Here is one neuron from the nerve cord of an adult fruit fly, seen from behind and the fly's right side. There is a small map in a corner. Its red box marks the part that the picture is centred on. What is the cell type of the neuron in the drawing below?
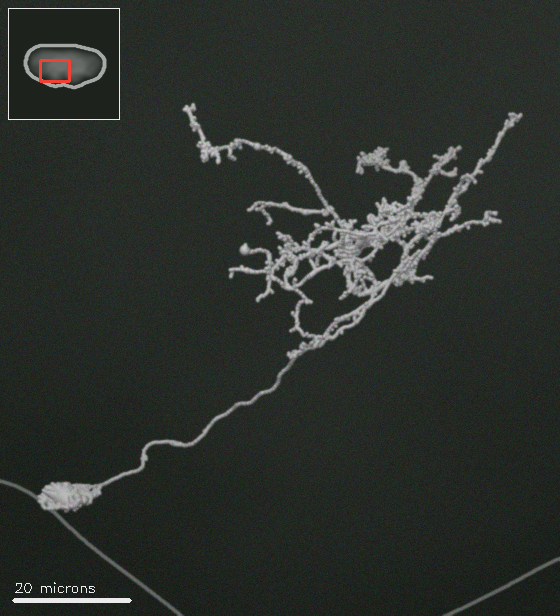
IN13B031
